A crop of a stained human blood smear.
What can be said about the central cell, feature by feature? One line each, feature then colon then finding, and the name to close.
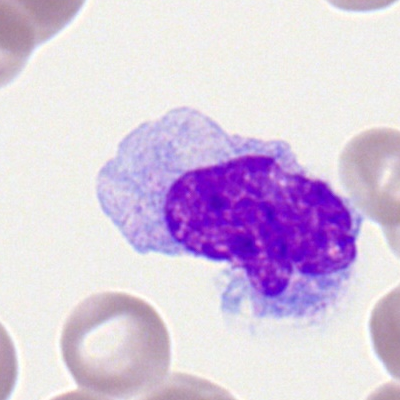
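Nucleus: folded and irregular, notched along its lower edge
Position: off-centre, toward the right side
Chromatin: lacy, loosely clumped, not dense
Granules: fine, dust-like, pinkish, scattered through the cytoplasm
Name: monocyte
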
